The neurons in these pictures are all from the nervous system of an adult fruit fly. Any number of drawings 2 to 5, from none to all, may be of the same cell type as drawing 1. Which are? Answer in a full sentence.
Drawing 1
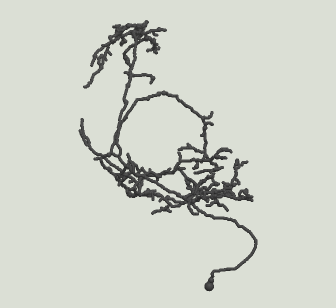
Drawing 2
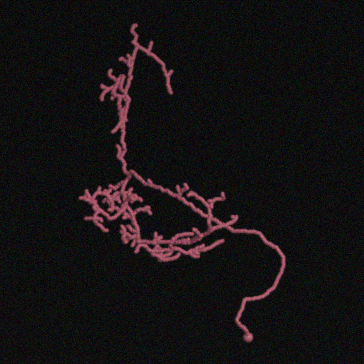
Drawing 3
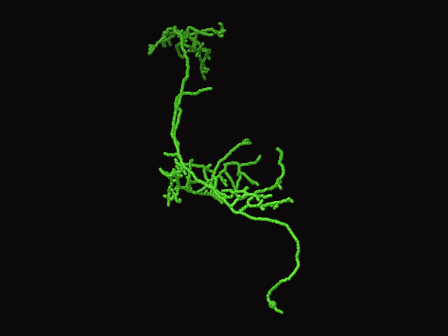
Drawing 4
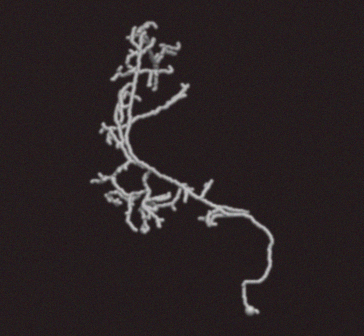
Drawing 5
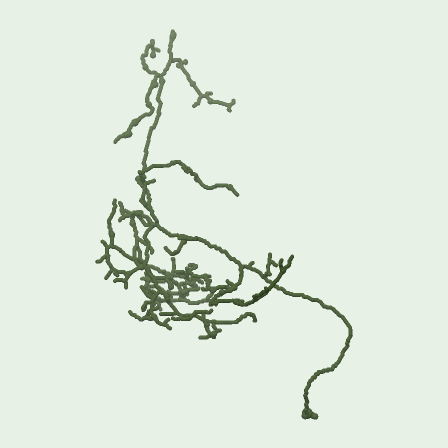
Drawing 3 is of the same cell type.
